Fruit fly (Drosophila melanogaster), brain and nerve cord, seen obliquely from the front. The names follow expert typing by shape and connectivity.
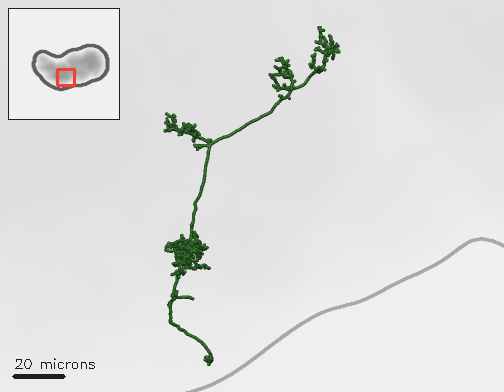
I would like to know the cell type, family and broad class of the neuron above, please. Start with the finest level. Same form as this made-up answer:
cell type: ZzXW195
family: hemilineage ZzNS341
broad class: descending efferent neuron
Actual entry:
cell type: TmY17
family: TmY
broad class: optic-lobe intrinsic neuron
